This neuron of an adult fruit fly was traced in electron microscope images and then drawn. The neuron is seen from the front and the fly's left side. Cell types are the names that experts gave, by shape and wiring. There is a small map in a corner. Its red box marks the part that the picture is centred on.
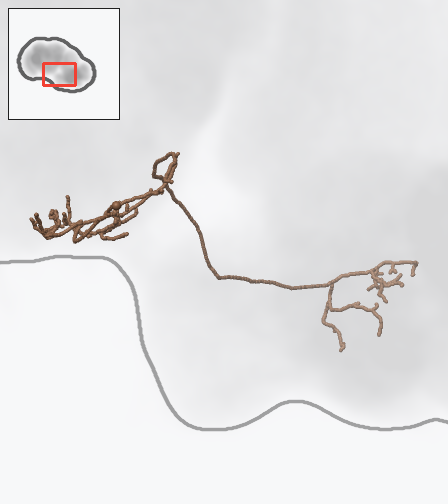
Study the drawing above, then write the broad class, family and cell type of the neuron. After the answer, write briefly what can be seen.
It is a descending neuron. The family is hemilineage MX12. Its cell type is DNge009. The cell body is on the left of the picture. In this view it is wider than it is tall.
